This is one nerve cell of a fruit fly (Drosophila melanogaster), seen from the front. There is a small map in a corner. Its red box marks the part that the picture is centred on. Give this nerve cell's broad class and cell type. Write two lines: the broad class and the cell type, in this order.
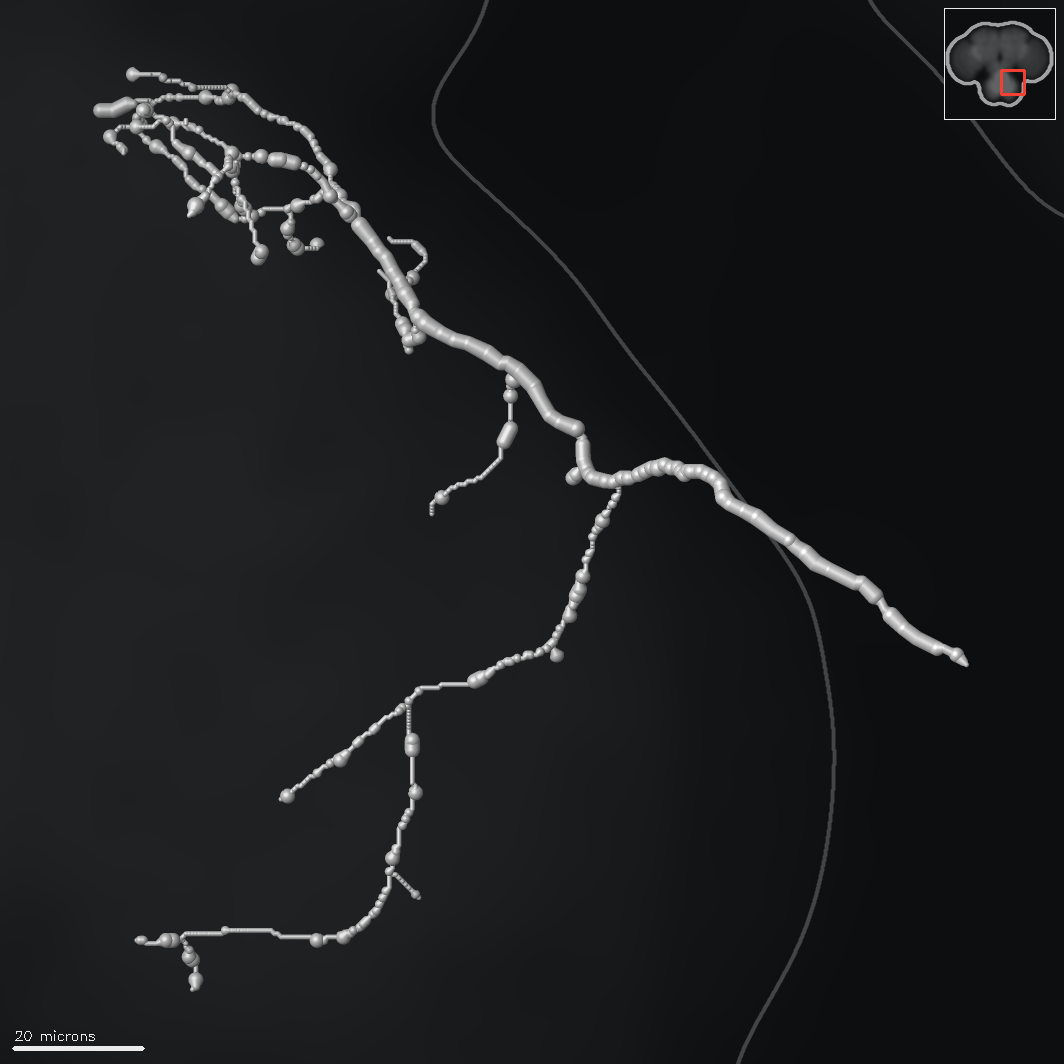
sensory neuron entering the nerve cord
SNxx28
